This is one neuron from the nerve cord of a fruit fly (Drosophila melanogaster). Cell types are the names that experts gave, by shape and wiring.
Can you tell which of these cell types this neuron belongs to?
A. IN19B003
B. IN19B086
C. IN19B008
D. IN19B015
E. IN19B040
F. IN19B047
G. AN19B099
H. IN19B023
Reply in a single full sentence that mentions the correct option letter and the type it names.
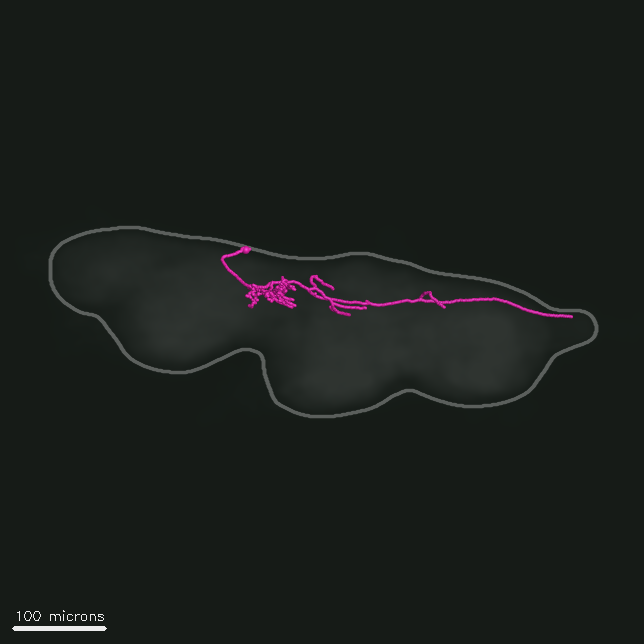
From the options, G supplies the neuron's cell type, AN19B099.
